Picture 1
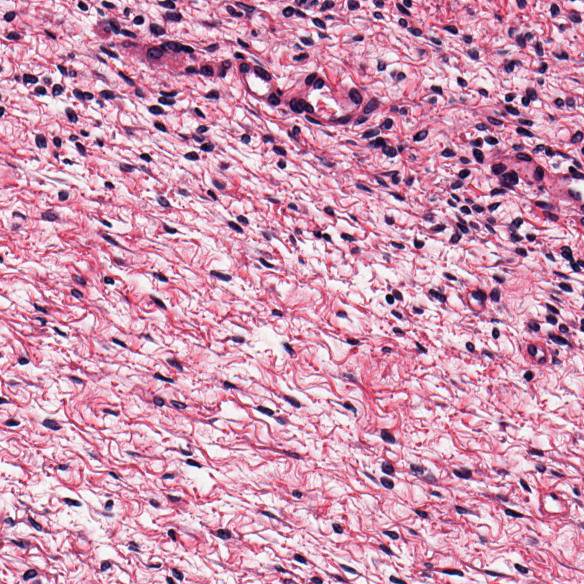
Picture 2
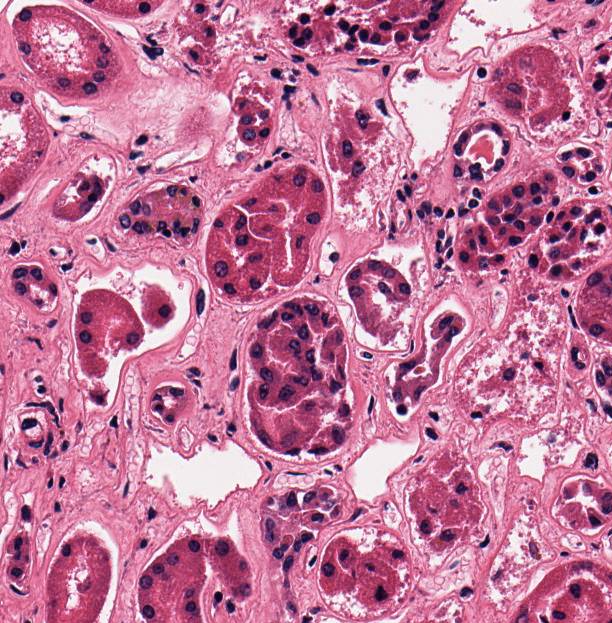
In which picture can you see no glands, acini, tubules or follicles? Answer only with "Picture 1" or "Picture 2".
Picture 1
